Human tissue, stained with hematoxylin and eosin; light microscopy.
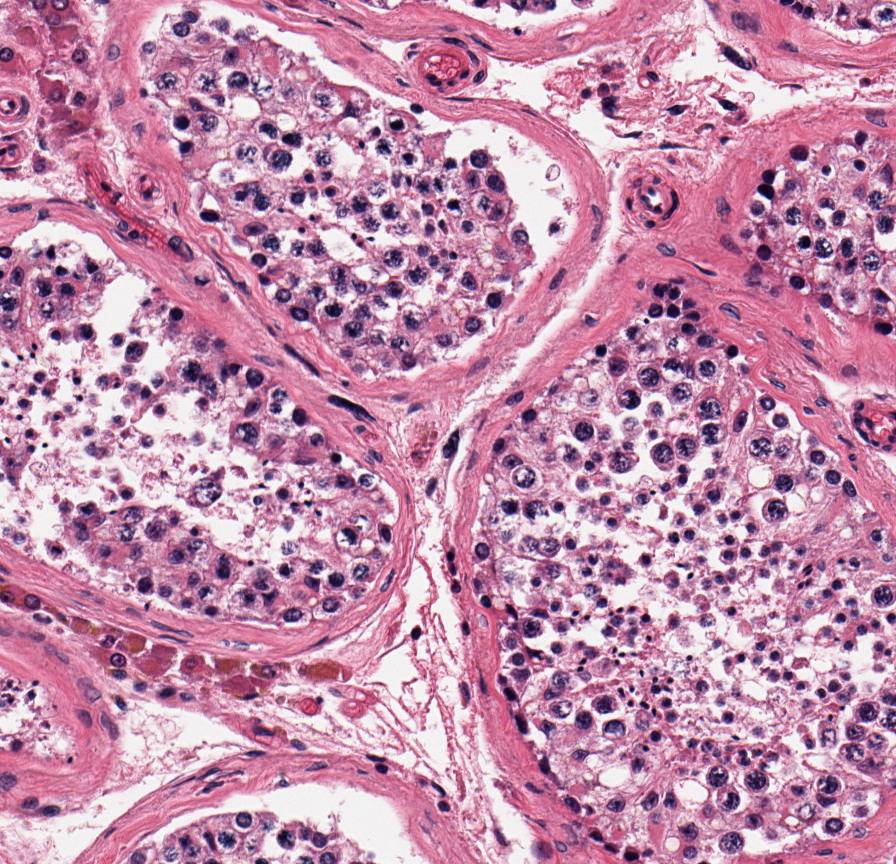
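Testis: large rounded tubules in cross section, separated by narrow strips of interstitium and packed with large round cells with coarse, clumped dark chromatin. Lower left, between tubules: polygonal cells with abundant pink cytoplasm, some with golden-brown pigment. Top centre: small round thick-walled interstitial vessels.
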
